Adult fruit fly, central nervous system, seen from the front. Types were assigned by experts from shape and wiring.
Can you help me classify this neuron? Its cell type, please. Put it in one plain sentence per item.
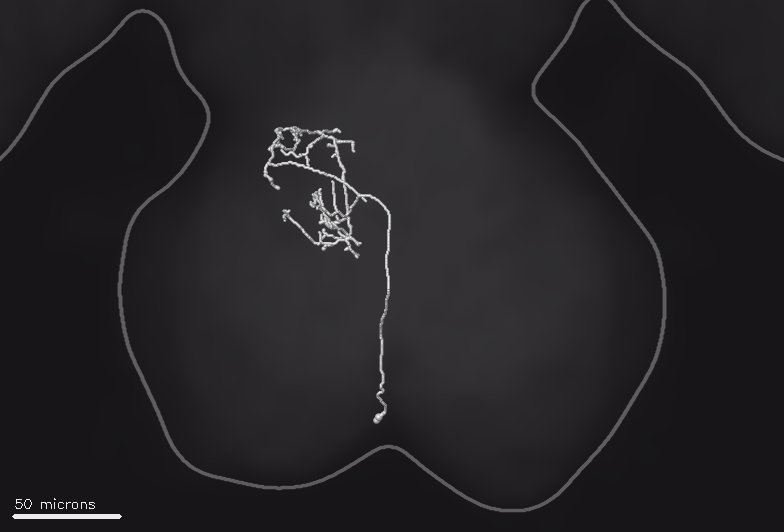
The cell type is IN02A056_c.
